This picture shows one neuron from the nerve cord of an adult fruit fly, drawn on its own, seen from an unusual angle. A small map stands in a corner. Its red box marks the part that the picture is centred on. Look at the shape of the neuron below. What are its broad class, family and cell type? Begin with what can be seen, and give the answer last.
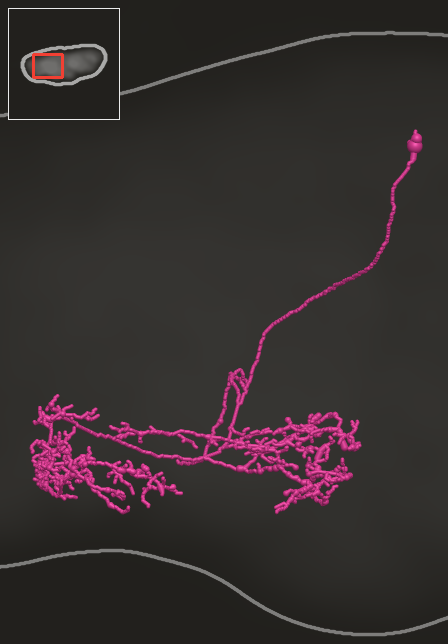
The picture shows dozens of branch ends. In this view it is about as wide as it is tall. It is a nerve-cord intrinsic neuron. The family is hemilineage 23B. Its cell type is IN23B050.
